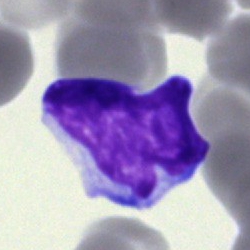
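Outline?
Irregular and angular, not round.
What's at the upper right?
A rounded knob jutting out.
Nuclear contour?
Irregular and indented.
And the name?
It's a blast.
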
